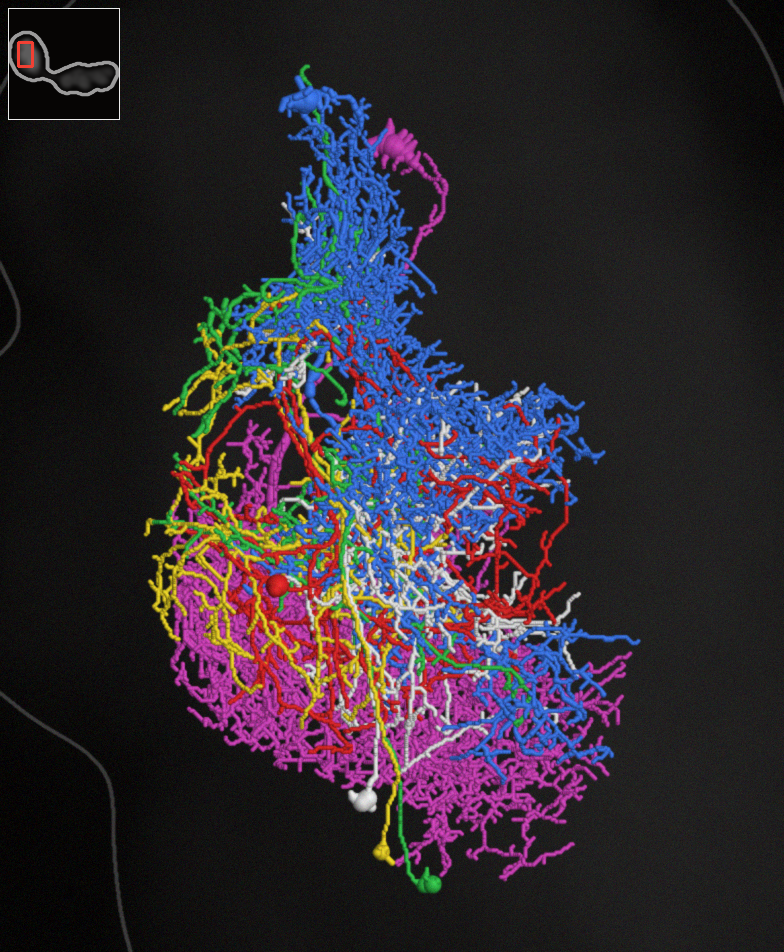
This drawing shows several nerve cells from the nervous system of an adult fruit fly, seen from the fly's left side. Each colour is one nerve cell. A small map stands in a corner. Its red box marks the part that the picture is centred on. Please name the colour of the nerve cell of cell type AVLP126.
red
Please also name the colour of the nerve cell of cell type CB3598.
green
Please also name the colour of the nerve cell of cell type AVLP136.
yellow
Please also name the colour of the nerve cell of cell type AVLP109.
white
